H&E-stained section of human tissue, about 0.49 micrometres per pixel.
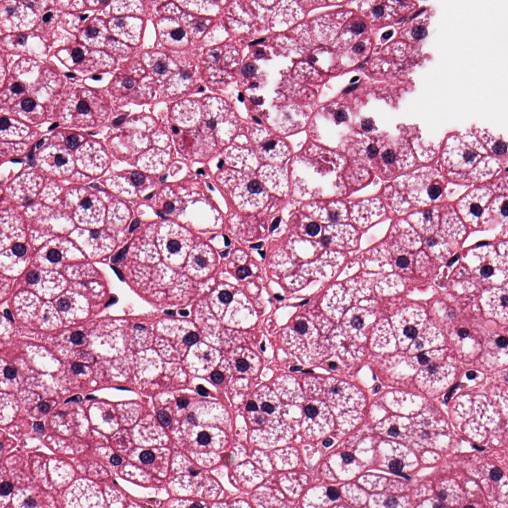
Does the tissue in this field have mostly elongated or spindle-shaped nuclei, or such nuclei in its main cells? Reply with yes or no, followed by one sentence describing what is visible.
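No. The nuclei are small, round, dark and fairly uniform, mostly one per cell.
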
